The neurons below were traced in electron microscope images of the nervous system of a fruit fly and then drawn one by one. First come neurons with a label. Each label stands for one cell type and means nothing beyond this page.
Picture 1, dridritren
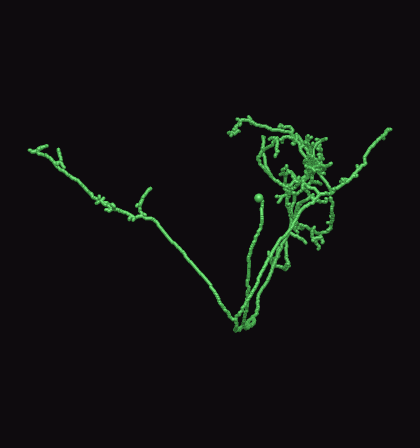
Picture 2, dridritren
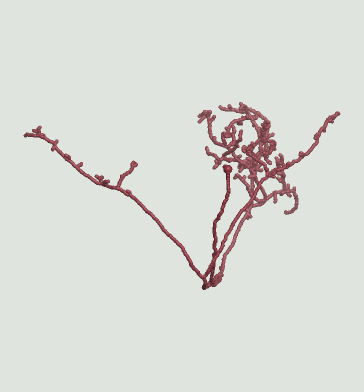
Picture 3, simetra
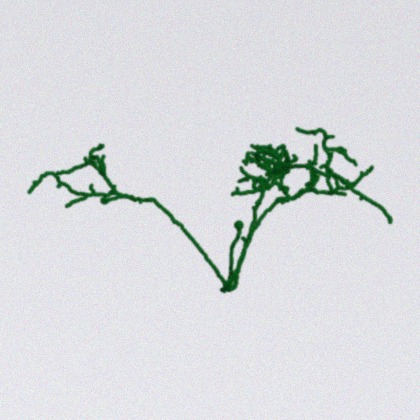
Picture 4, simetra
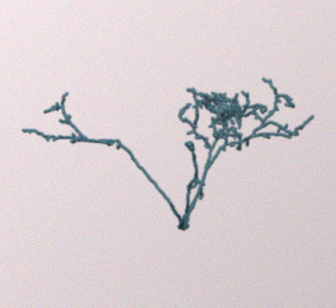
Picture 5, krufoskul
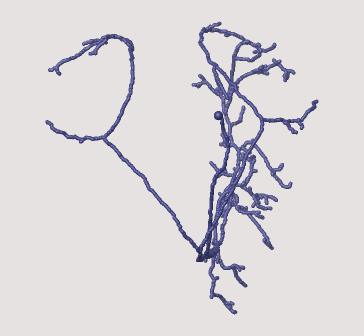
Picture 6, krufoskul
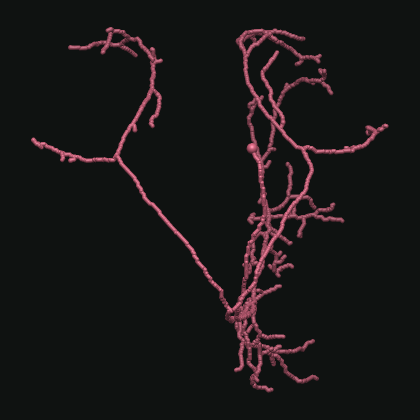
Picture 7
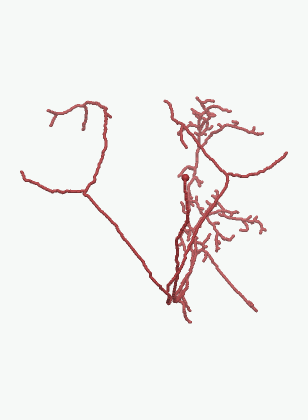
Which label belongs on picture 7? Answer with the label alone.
krufoskul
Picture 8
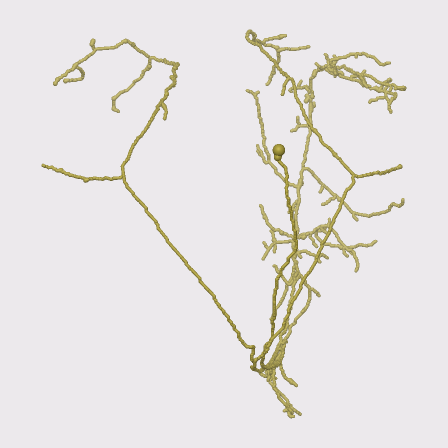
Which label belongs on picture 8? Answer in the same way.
krufoskul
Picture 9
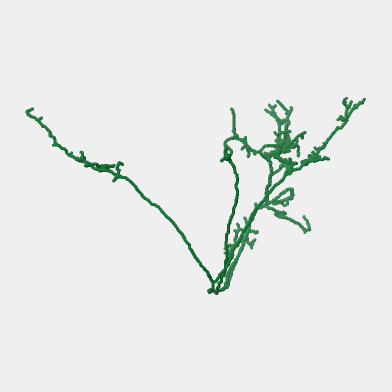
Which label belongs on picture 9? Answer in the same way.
dridritren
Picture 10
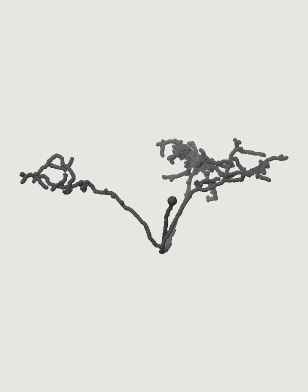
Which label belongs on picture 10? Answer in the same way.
simetra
